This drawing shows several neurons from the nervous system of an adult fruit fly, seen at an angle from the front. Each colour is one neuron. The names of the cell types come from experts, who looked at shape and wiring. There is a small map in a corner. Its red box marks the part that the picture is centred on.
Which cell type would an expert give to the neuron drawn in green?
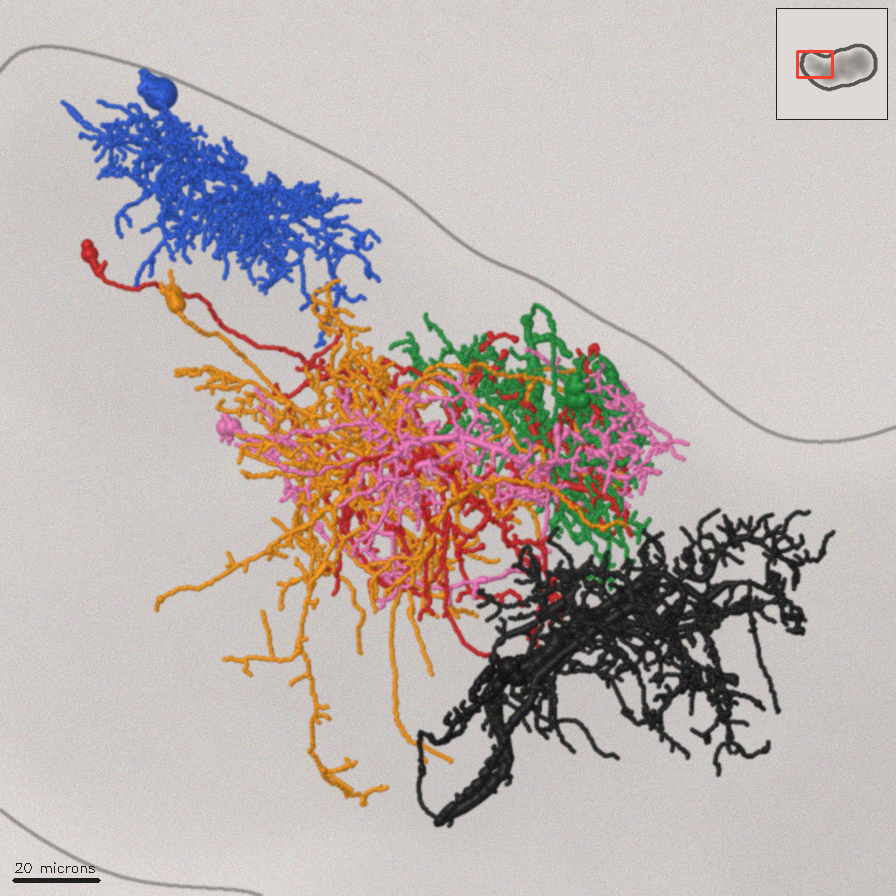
IN19A036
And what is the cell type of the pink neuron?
INXXX235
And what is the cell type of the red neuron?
INXXX276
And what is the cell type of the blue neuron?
MNad02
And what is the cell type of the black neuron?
IN19A026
